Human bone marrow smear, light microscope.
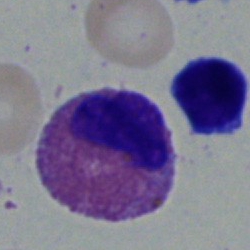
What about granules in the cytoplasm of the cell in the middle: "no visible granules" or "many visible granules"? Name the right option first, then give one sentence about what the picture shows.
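Many visible granules. Fine pink-purple granules fill the cytoplasm.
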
